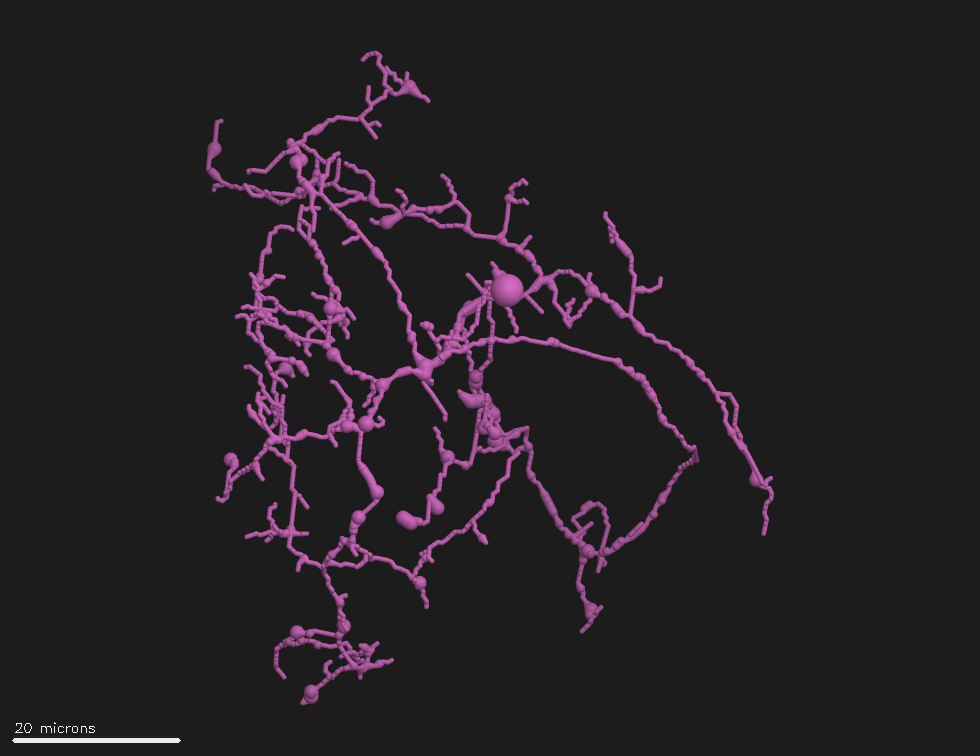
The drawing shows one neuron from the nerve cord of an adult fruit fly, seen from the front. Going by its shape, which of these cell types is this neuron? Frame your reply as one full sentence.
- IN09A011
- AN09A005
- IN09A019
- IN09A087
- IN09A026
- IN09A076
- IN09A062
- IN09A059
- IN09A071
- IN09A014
This neuron is recognized as the cell type IN09A071.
